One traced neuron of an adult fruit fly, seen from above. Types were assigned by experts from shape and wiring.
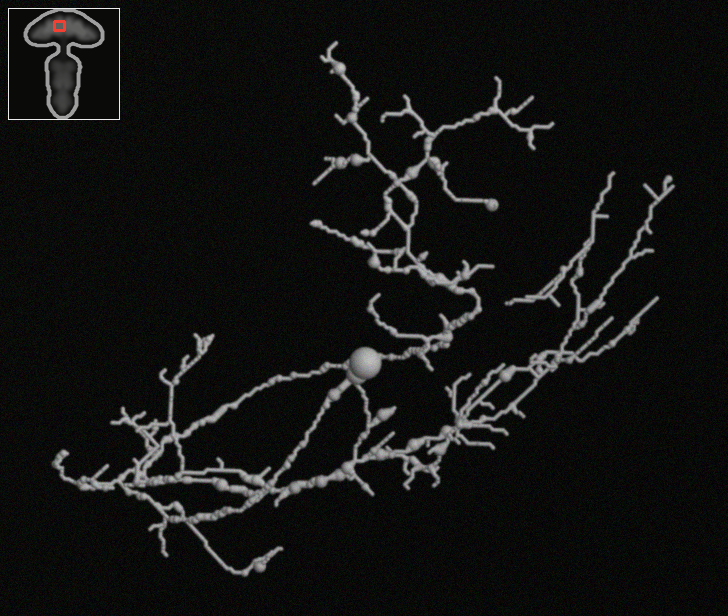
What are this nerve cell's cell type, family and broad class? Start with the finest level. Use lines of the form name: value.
cell type: SMP350
family: hemilineage SMPpd1
broad class: central-brain intrinsic neuron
